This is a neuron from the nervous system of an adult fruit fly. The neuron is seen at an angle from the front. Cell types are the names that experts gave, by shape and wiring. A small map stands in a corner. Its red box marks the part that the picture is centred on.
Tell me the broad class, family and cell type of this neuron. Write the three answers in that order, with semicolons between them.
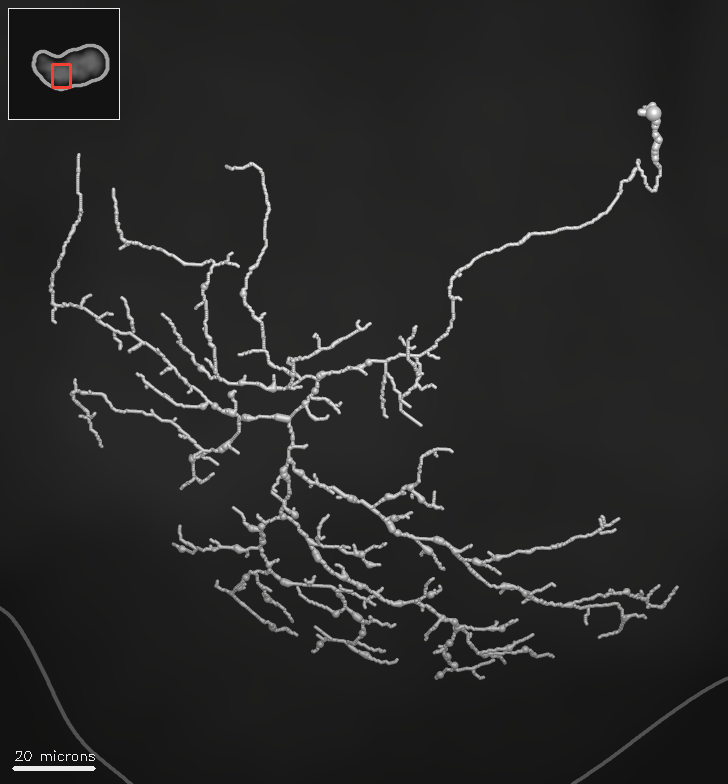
optic-lobe intrinsic neuron; Cm; Cm12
